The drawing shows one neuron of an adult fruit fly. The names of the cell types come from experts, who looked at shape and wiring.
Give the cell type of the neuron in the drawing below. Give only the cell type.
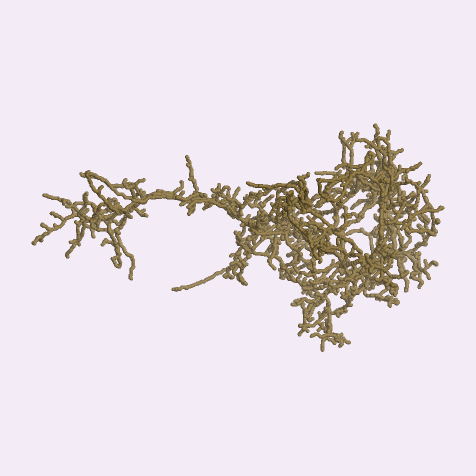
IN08A008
